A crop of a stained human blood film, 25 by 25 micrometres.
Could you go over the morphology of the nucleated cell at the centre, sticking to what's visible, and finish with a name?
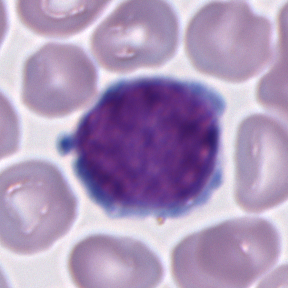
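The outline is roughly round, with a slightly bumpy edge. The nucleus is rounded, with no indentation or lobes. The cytoplasm is stained a deep blue. At the left edge, a small blue knob projects from the cell. Named, it is a myeloblast.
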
